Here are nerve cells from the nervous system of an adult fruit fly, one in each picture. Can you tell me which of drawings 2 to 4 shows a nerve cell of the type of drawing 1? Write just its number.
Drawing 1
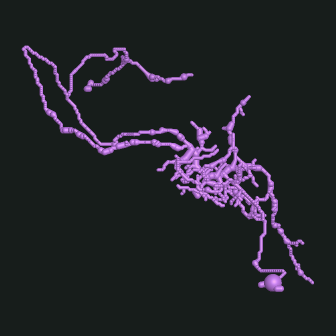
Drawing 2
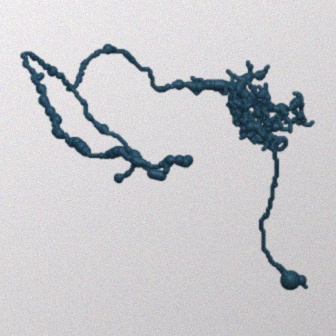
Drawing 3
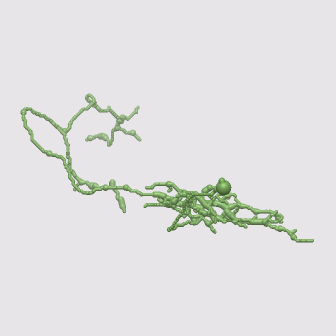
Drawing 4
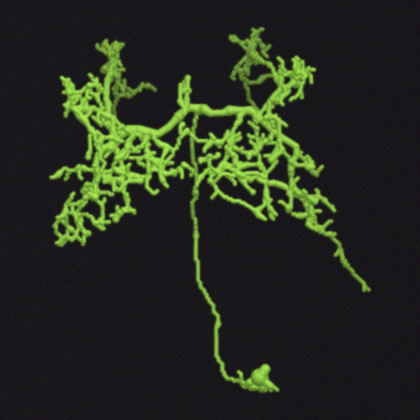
2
